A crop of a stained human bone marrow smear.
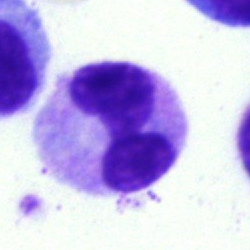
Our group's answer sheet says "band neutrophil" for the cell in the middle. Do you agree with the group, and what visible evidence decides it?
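Band neutrophil fits; monocyte is the name to weigh it against.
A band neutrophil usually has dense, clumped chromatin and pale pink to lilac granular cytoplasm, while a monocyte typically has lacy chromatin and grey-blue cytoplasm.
Here the chromatin is dark purple and dense and the cytoplasm pale lilac, so both favour band neutrophil over monocyte. Cytoplasm abundant; a small separate purple fragment lies below left of the cell.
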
